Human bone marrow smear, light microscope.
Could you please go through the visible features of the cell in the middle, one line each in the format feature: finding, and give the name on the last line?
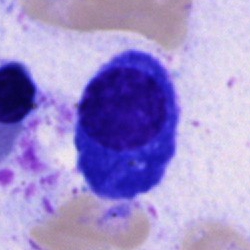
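Outline: oval, taller than wide
Cytoplasm colour: deep, intense blue
Cytoplasm band: wider below nucleus than above
Granules: none seen in cytoplasm
Name: plasma cell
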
